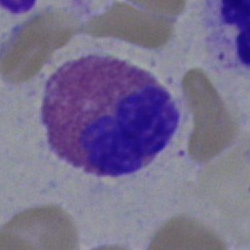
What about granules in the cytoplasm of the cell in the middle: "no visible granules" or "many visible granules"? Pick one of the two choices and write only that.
Many visible granules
